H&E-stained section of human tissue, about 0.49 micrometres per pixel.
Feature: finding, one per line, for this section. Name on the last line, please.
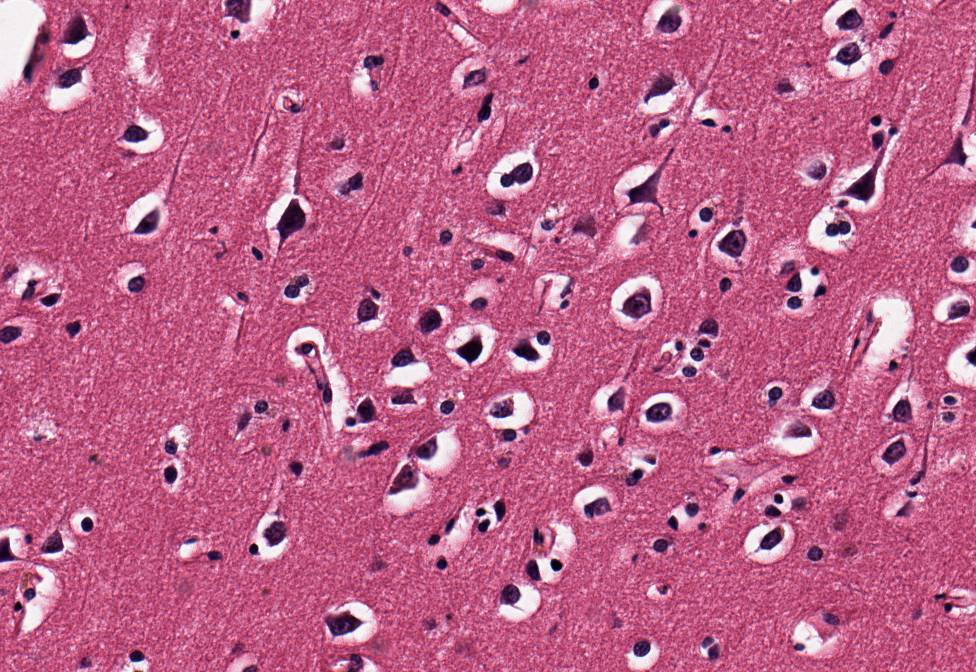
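Distribution: cells single and in small groups throughout a continuous pink background, not layered into sheets or glands
Small nuclei: round, dark-staining, little or no visible cytoplasm, scattered among larger neurons
Clustering: in places, two or more small dark nuclei close against the edge of a larger cell body
Halo: clear white rim separating most cells from the background
Identity: cerebral cortex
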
